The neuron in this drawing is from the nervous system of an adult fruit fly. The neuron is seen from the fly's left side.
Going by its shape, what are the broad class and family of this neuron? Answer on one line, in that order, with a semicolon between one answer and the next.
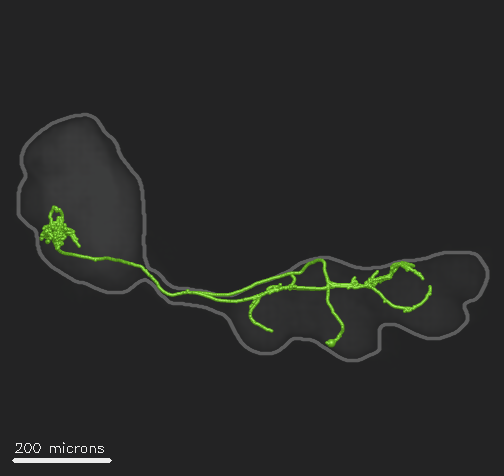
ascending neuron; hemilineage 27X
